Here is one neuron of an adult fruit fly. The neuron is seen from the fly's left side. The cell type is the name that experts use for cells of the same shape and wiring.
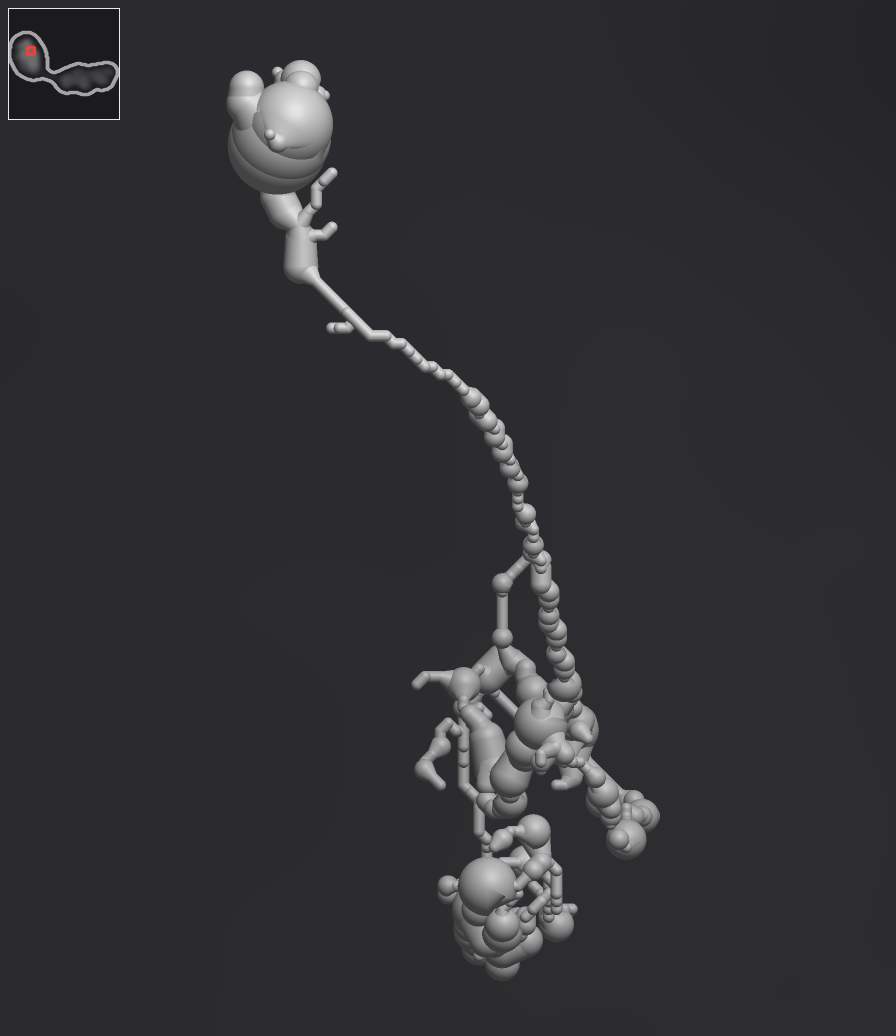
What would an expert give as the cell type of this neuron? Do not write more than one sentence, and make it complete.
The type assigned to this neuron is Lai.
